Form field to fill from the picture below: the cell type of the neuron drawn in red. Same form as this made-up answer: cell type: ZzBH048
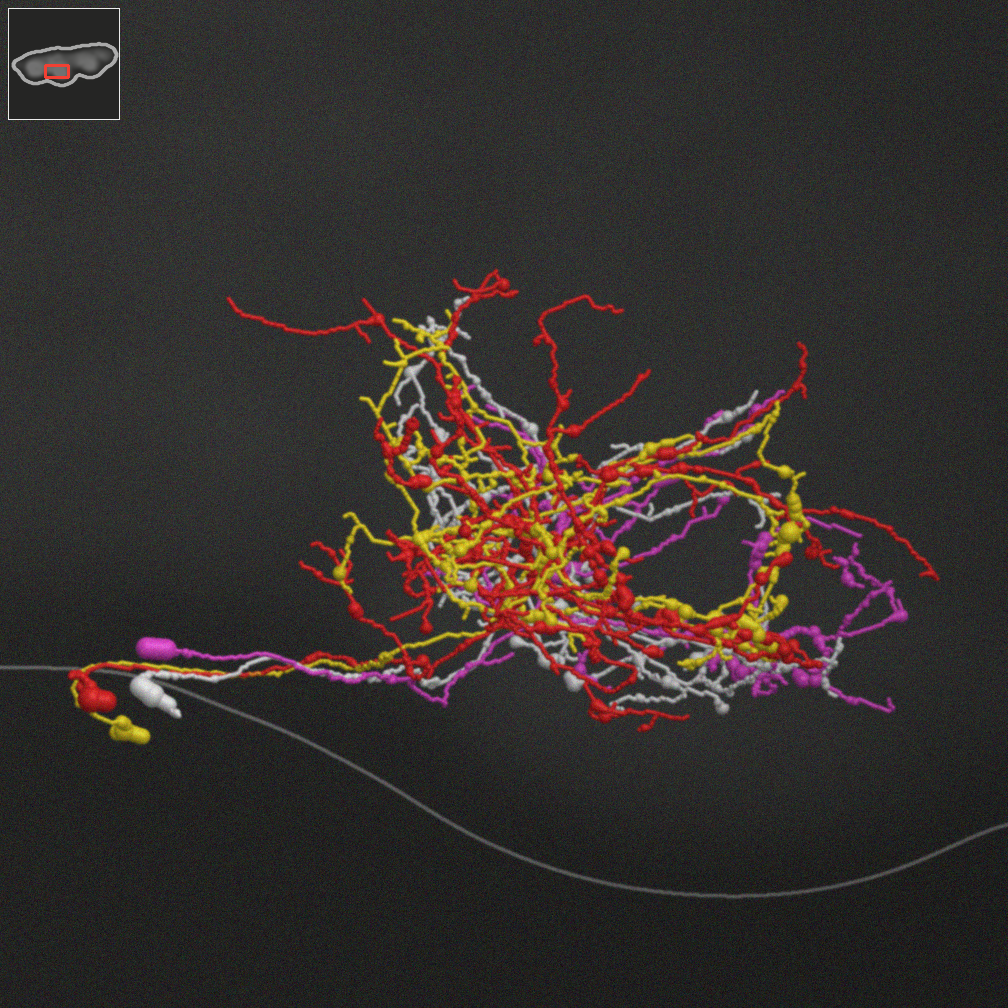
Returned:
cell type: IN14A034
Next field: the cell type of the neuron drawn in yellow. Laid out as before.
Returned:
cell type: IN14A088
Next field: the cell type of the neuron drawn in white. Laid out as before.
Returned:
cell type: IN14A031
